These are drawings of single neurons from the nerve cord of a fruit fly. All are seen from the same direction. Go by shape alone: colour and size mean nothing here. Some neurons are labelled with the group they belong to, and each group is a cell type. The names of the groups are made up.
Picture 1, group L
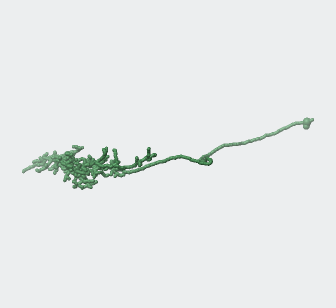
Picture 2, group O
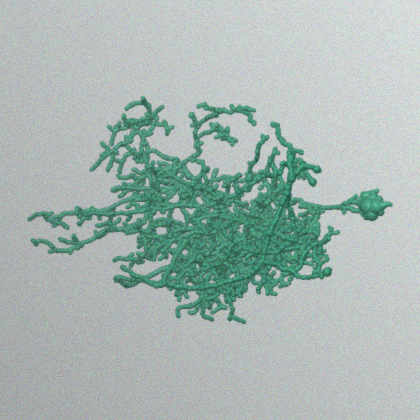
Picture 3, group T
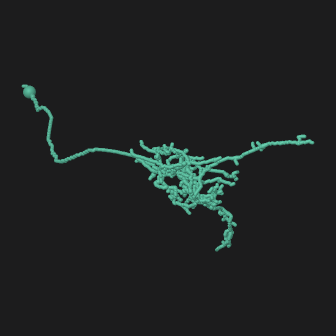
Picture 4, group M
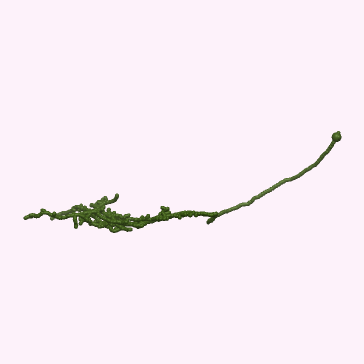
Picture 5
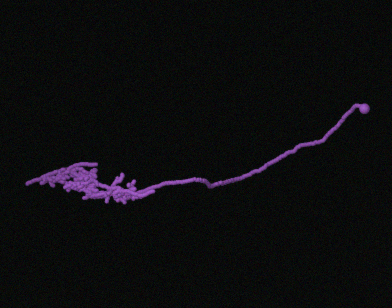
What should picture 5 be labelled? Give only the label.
group L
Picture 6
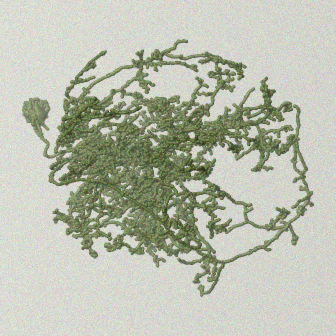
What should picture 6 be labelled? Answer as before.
group O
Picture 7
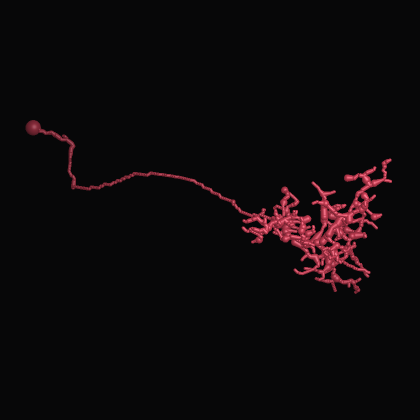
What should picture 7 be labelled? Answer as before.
group T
